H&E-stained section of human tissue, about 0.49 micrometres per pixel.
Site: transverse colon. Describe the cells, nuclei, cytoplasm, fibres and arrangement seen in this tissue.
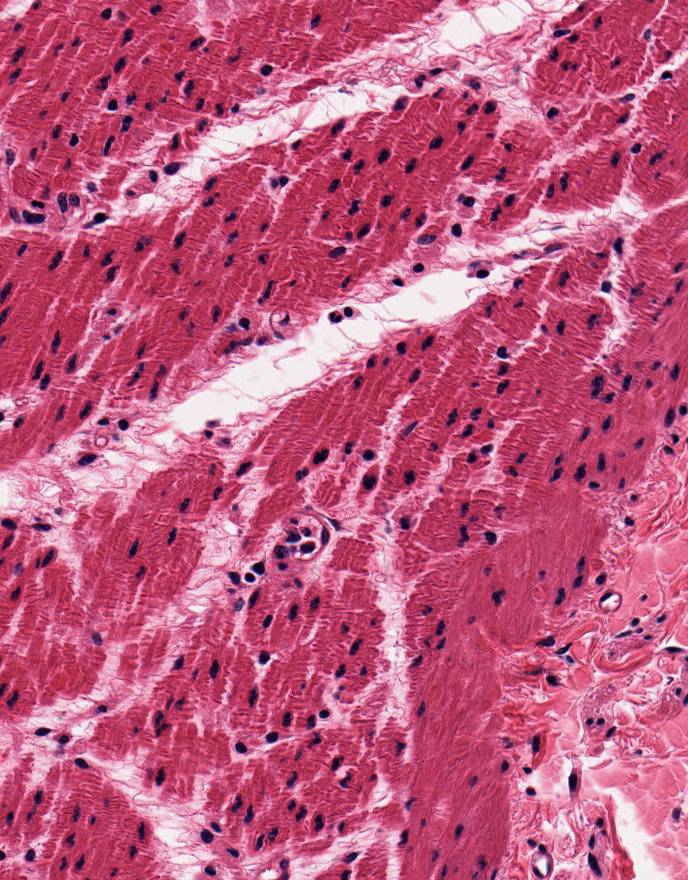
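Each fibre, I see, holds oval dark purple nuclei inside, not at its edge. Thin wisps of pale loose connective tissue lie between muscle bundles. Empty white clefts separate several bundles, the widest through the upper middle.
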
